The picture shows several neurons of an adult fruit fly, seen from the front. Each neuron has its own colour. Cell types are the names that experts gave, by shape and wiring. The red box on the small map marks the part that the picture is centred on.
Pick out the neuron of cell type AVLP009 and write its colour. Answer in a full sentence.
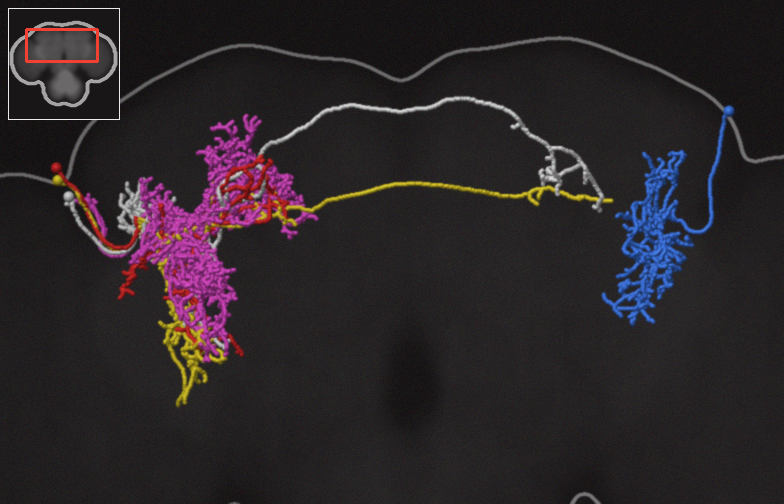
The colour is yellow.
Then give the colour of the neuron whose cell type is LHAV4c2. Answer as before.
The colour is red.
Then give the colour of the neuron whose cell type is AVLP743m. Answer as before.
The colour is white.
